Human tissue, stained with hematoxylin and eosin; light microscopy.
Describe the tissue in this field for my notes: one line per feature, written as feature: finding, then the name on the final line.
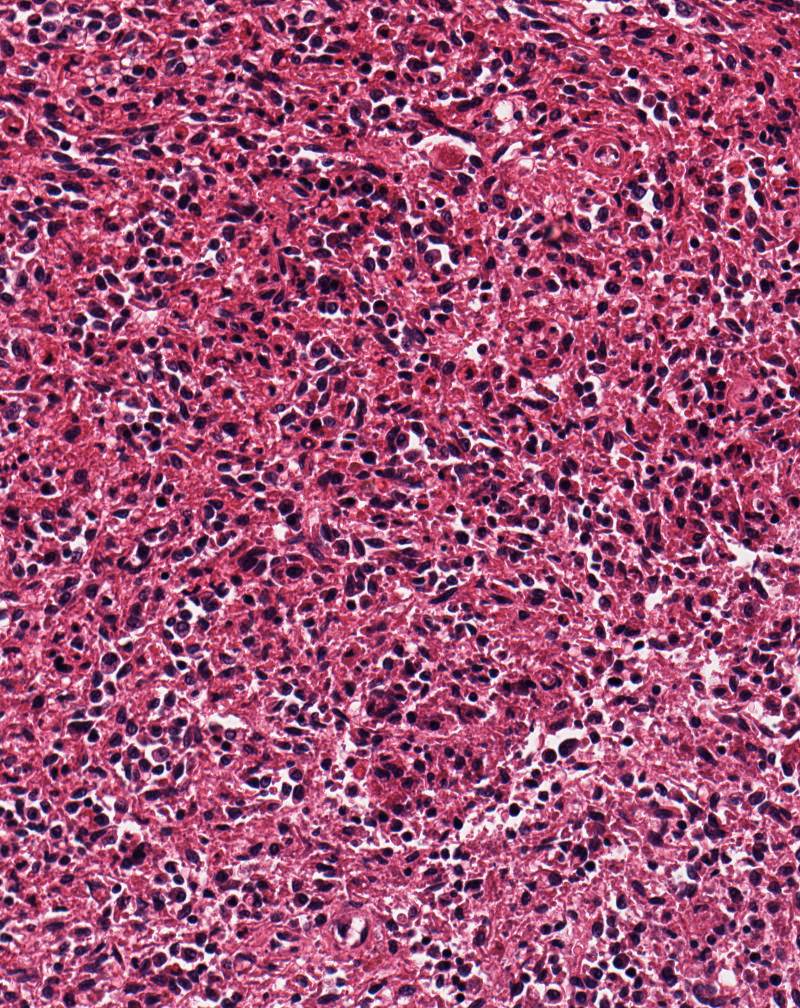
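Architecture: densely and diffusely cellular across the whole field
Organised units: none, no follicles, glands or tubules
Nuclei: mixed, small round dark ones and larger oval paler ones
Cytoplasm: a pink, eosinophilic rim around many nuclei
Fat cells: absent
Name: spleen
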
